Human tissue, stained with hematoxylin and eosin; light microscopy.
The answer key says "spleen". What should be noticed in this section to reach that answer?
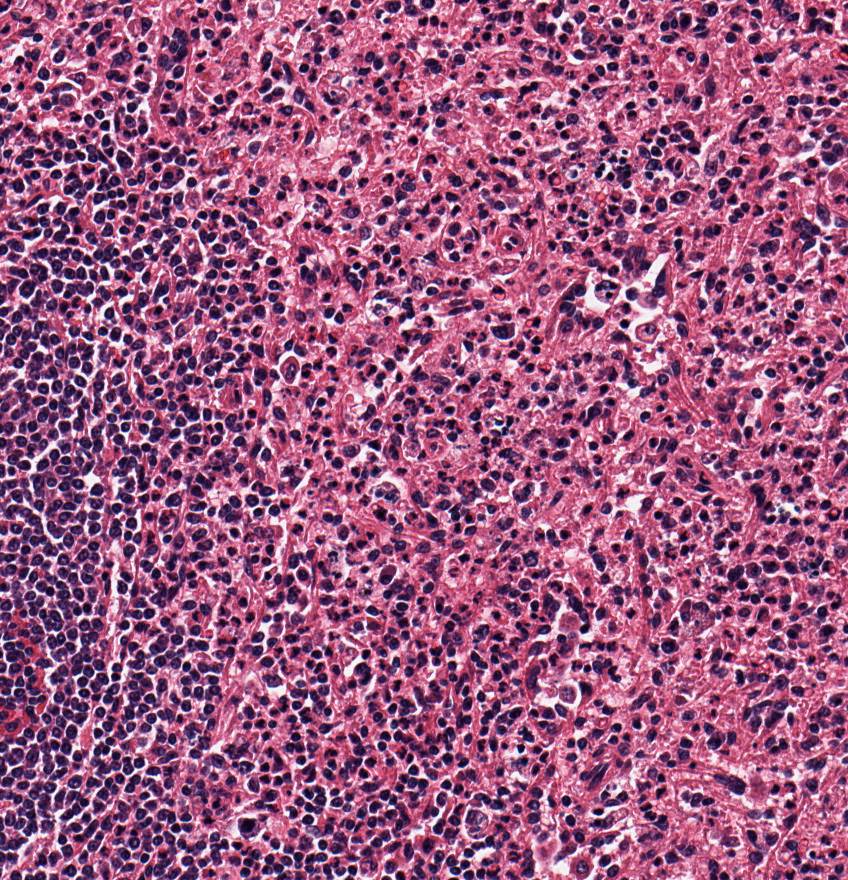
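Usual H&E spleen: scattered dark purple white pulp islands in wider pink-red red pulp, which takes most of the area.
Fits: dense, dark-staining left sheet of small lymphocytes, round dark nuclei, scant cytoplasm, beside looser, pinker centre and right. Centre and right: mixed cells, some larger with paler nuclei and more cytoplasm; meshwork of pink strands and elongated nuclei.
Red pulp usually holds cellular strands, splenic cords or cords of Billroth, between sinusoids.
Does not fit: dense zone is one sheet filling the left part, not scattered islands.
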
